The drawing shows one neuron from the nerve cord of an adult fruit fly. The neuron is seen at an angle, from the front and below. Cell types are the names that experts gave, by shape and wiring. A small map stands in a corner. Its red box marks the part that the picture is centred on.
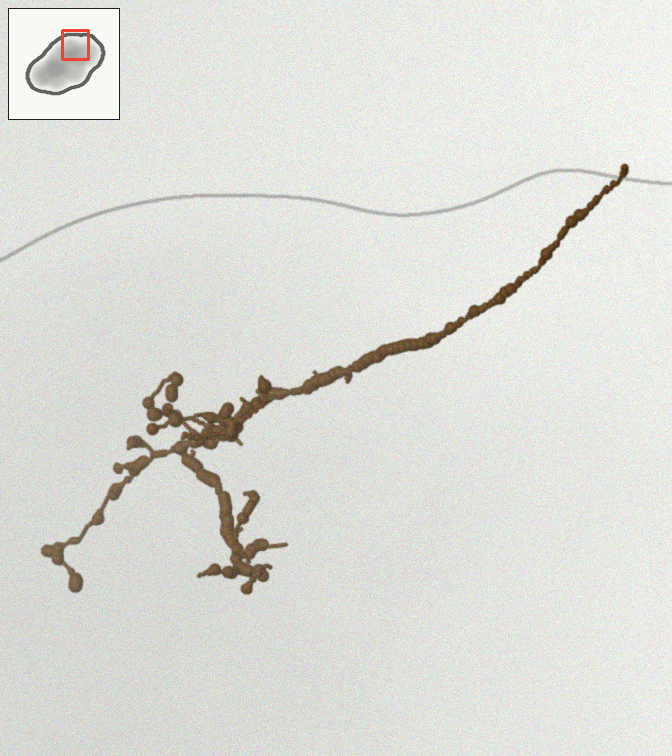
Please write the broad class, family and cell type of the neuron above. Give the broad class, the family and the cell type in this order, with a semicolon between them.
descending neuron; DNge; DNge146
